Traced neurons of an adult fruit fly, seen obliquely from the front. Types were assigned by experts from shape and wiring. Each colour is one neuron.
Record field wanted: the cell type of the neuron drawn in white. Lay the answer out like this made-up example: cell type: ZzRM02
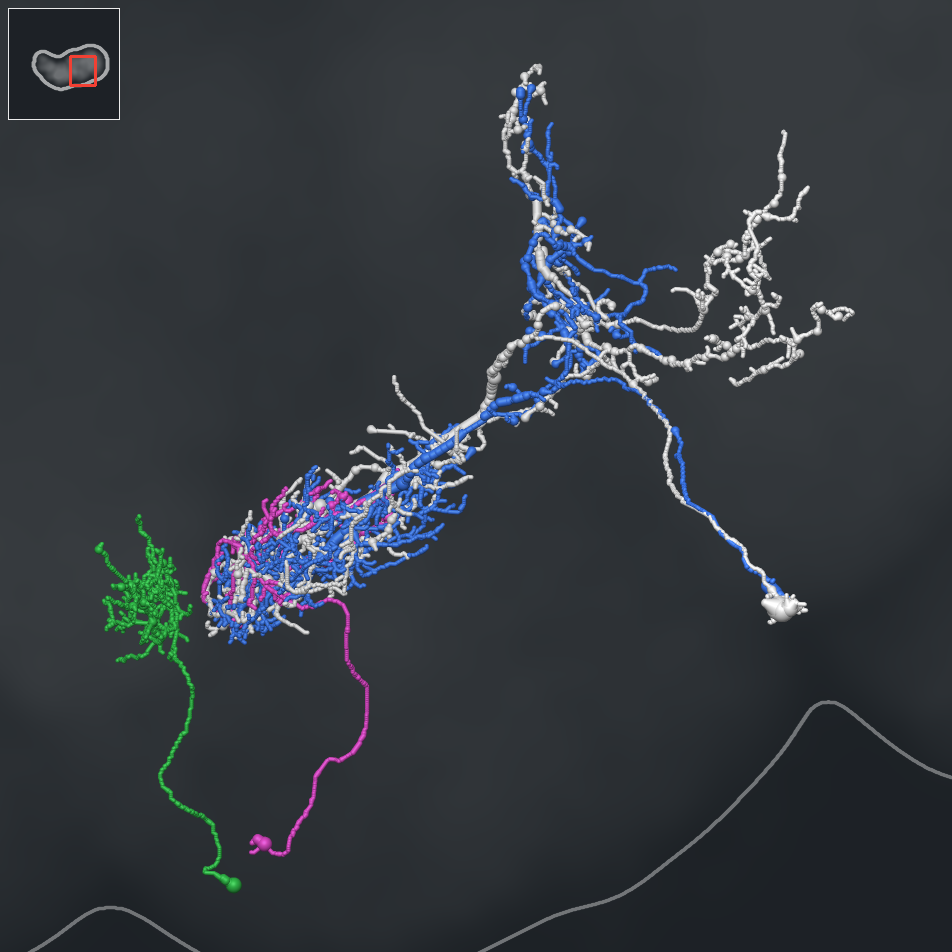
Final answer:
cell type: CB0675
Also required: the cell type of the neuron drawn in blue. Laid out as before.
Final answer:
cell type: GNG580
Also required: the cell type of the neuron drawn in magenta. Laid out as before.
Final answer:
cell type: GNG431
